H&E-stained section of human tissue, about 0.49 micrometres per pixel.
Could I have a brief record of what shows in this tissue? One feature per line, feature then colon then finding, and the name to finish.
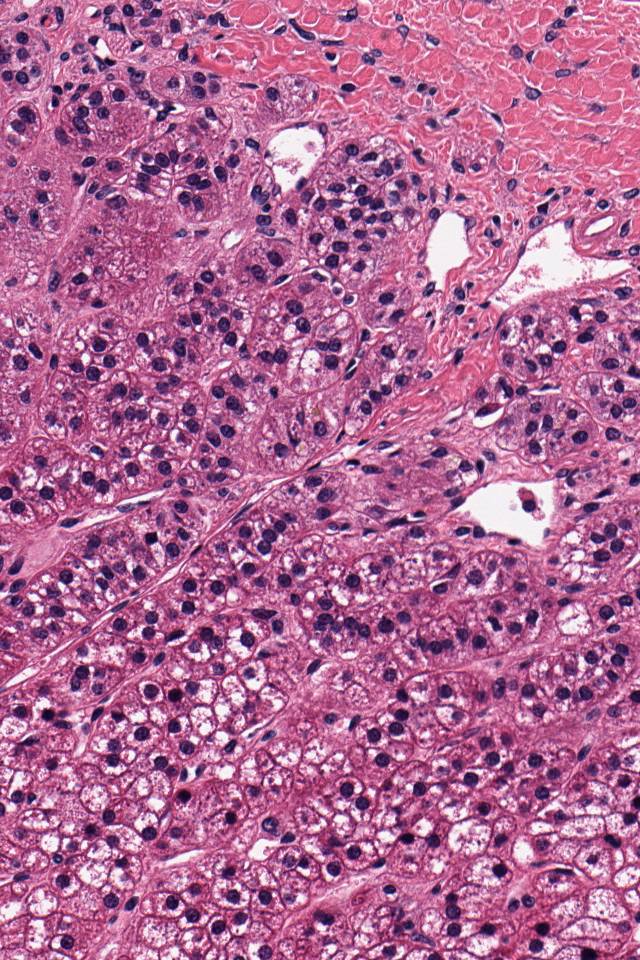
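Arrangement: polygonal cells packed in nests and short cords, split up by thin septa
Lower half: pale, finely vacuolated, foamy cytoplasm
Upper left: cells turn more solid pink, with fewer vacuoles than below
Nuclei: small, round, dark, fairly uniform, one per cell, mostly central
Name: adrenal gland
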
